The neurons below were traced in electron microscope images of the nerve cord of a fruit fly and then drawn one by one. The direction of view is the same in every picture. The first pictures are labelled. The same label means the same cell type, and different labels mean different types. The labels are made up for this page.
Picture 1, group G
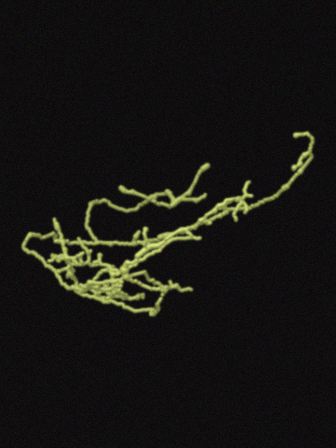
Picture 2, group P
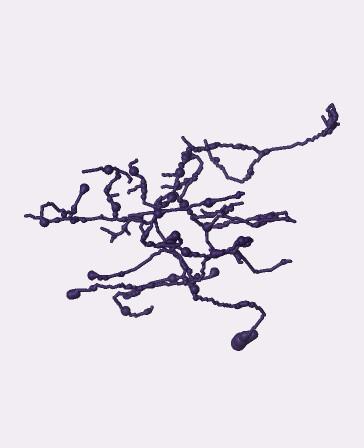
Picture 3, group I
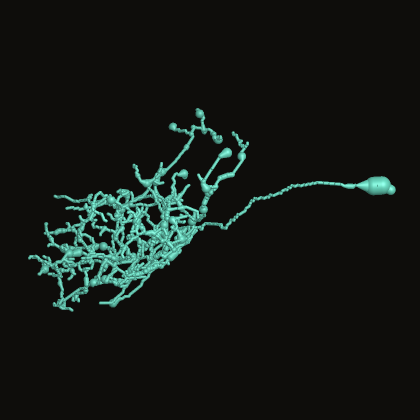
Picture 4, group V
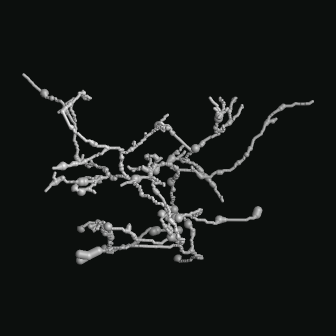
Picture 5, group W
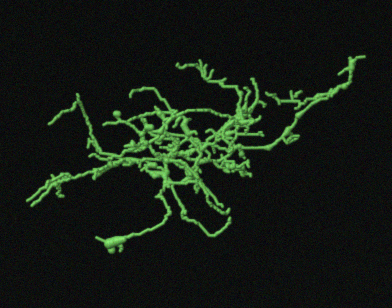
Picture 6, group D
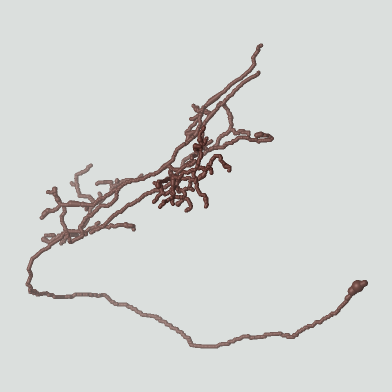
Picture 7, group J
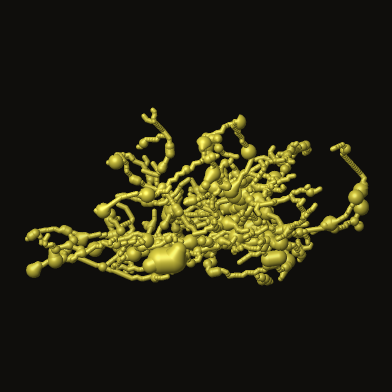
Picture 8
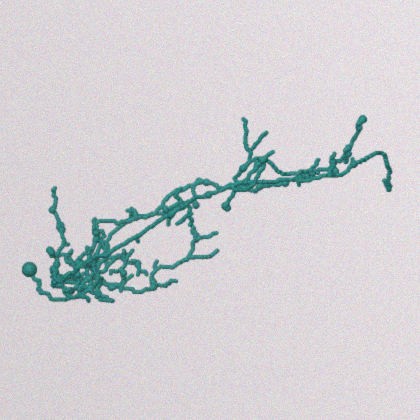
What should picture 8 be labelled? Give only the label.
group G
